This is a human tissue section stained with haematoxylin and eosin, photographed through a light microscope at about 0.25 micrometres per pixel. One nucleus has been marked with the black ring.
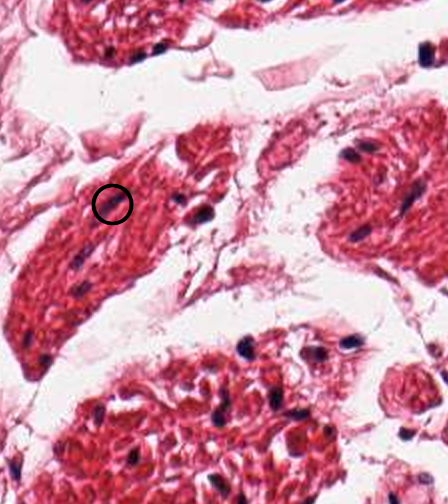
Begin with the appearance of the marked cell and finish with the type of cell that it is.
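The nucleus is slender and elongated, stained dark purple, and its long axis runs the same way as the cell. The cytoplasm is deep red with a streaky, fibrillar texture, and no clear border separates it from the cells beside it. The cell lies in a bundle of closely packed, parallel cells that run diagonally across the field. The cell sits near the upper margin of this bundle, where pale, cleft-like spaces separate the bundle from the tissue above. It is a smooth muscle cell.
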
